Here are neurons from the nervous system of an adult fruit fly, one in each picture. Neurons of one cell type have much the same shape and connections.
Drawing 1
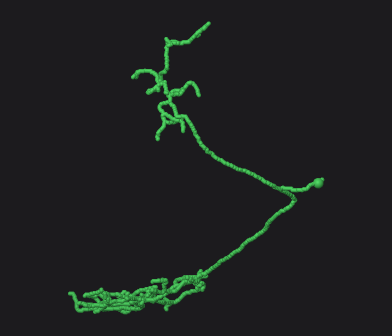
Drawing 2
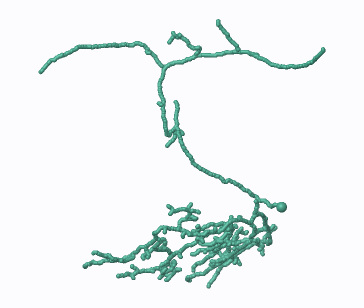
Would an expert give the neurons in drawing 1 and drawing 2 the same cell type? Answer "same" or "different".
same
